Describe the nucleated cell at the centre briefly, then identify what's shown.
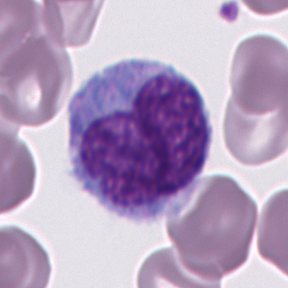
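Nucleus notched along its upper edge, kidney-like in shape. Cytoplasm pale grey-blue. No coarse granules, no clear vacuoles. Monocyte.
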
